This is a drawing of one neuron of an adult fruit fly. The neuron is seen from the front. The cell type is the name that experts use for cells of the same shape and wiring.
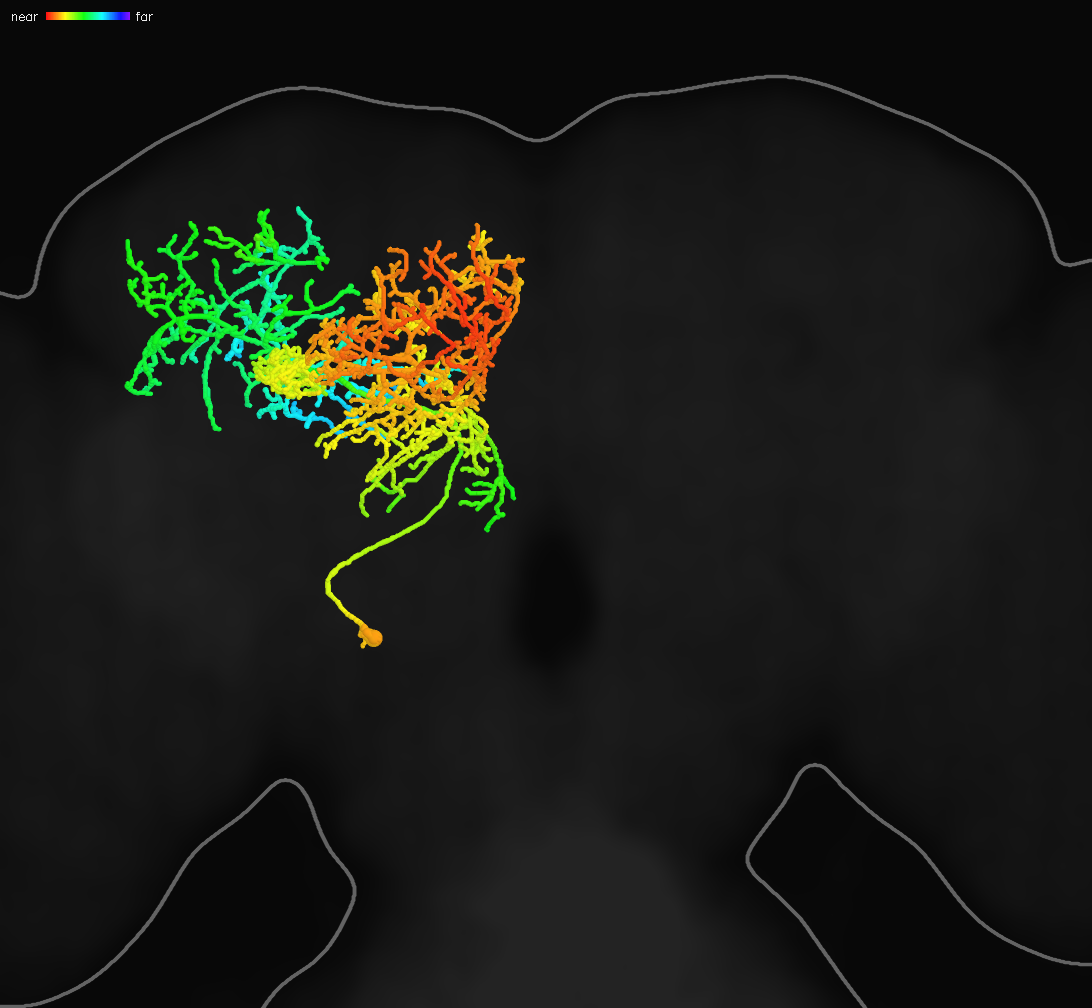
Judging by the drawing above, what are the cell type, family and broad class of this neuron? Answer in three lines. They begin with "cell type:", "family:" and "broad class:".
cell type: MBON20
family: MBON
broad class: central-brain intrinsic neuron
